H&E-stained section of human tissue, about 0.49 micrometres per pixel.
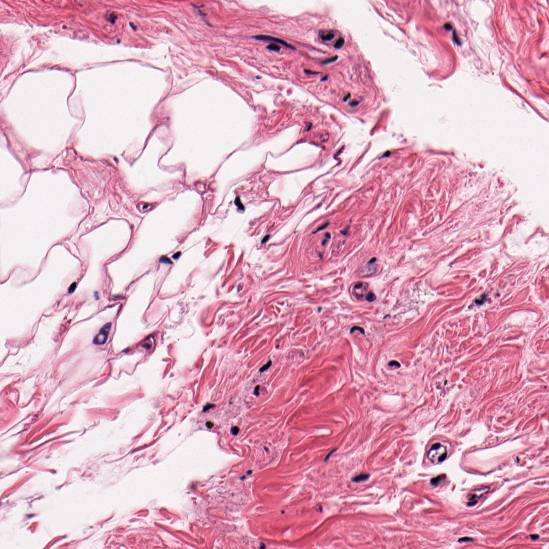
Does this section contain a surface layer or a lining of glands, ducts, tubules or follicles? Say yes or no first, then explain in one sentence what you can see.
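No. No epithelium is present anywhere in the field.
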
